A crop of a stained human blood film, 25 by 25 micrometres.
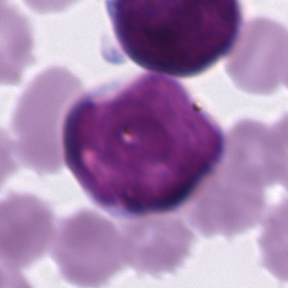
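Myeloblast: the nucleated cell at the centre of the smear. Its outline is slightly angular and polygonal rather than smoothly round. The nucleus occupies nearly the whole cell, and paler patches lie in its lower left part. No granules are visible in the cytoplasm.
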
